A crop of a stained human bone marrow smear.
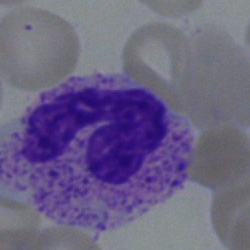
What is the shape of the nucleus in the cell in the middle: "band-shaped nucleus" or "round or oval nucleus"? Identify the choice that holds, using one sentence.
The nucleus of this cell is drawn out into a curved band without separate lobes.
